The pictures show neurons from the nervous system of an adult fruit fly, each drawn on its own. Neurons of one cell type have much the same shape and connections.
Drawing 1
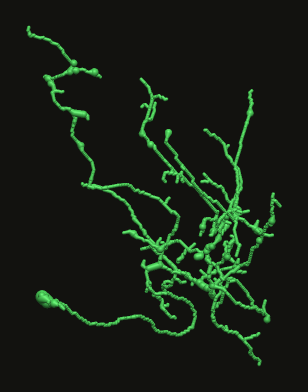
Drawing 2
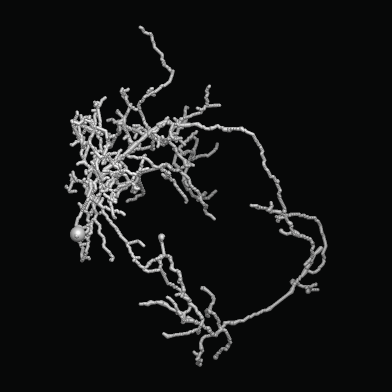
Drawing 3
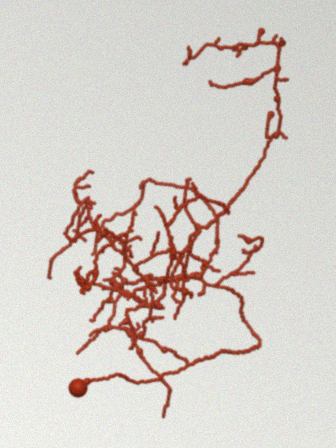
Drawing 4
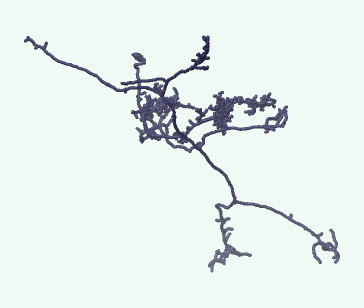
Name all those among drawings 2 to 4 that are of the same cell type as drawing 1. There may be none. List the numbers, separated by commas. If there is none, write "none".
3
